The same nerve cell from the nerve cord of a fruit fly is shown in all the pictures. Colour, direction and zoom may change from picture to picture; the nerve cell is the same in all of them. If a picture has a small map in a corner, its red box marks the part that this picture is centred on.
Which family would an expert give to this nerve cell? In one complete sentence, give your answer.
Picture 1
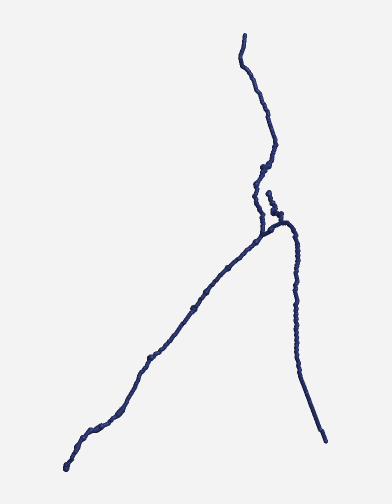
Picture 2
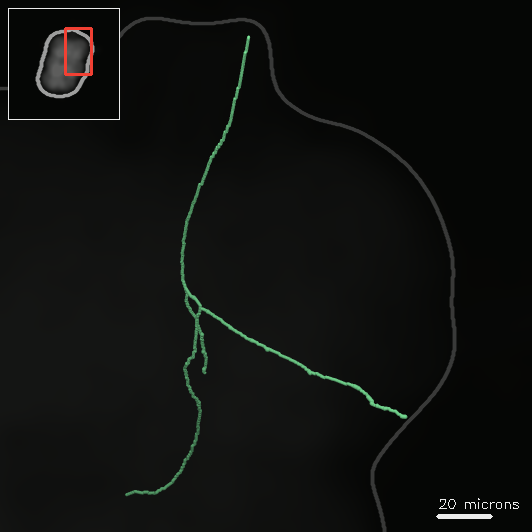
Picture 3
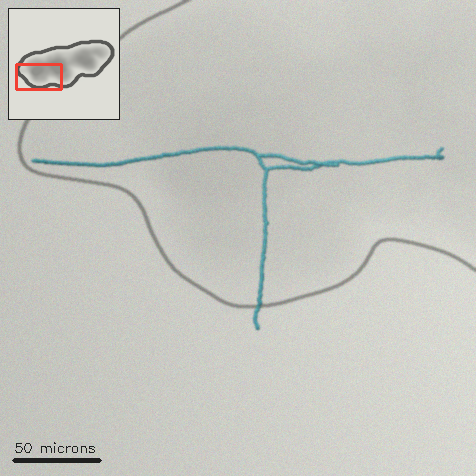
The nerve cell is assigned to family class mechanosensory proprioceptive.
